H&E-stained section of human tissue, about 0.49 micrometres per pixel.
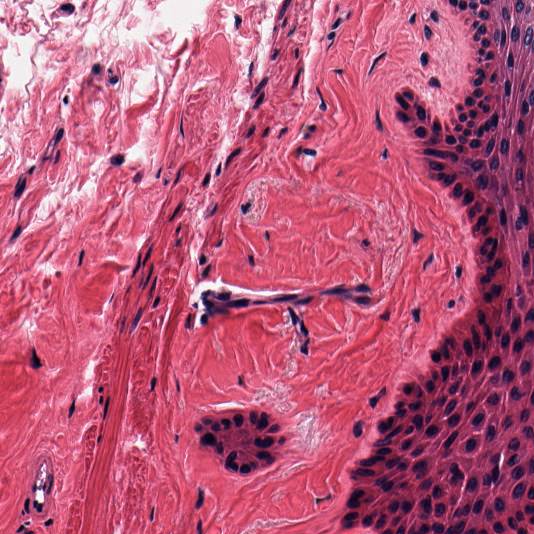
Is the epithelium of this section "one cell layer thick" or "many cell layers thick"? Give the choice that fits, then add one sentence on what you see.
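Many cell layers thick. A stratified squamous epithelium runs down the right edge of the field.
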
